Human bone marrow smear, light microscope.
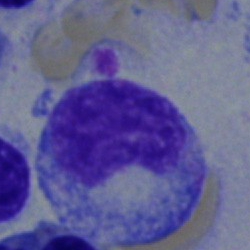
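Metamyelocyte, the central cell in a stained bone marrow smear. First, the outline is round. Second, the nucleus is kidney-shaped with its indentation facing downward, and it lies in the upper part of the cell. Third, the chromatin is dark purple with patchy lighter areas.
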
